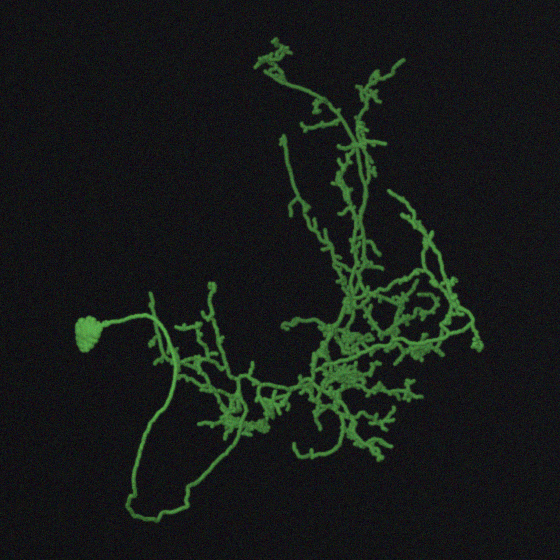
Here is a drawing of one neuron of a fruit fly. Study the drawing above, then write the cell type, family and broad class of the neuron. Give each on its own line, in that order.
IN04B092
hemilineage 04B
nerve-cord intrinsic neuron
